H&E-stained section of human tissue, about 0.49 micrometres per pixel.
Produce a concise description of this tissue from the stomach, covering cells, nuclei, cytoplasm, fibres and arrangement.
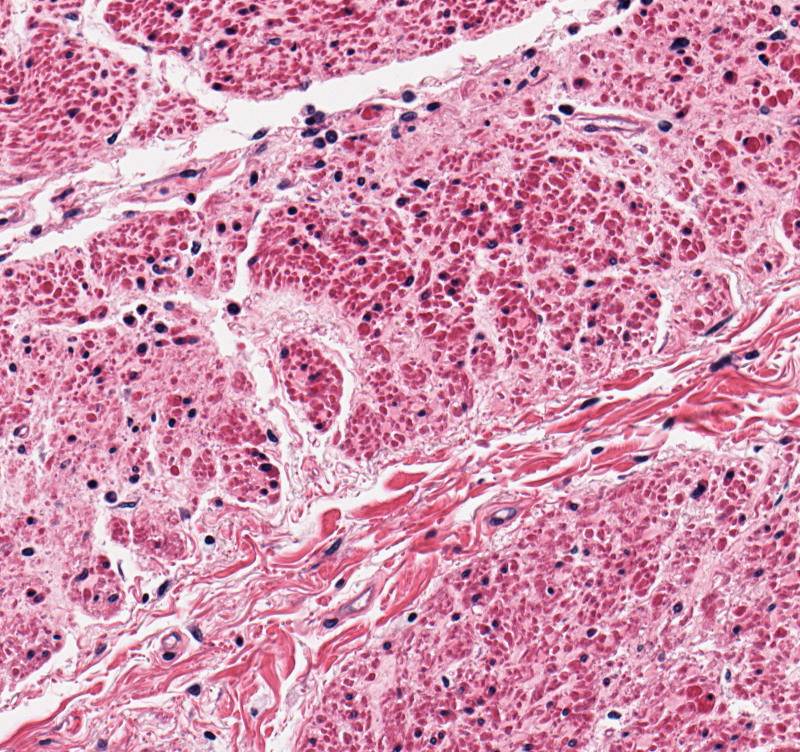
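Dense, wavy, bright pink collagen fibres form a band running diagonally from lower left toward the right edge. Within the bundles, cells appear as small round eosinophilic profiles, most without a nucleus in the plane of section. Small, round, darkly stained nuclei are scattered among them. Nuclei in the collagen band are elongated, spindle-shaped, aligned with the fibres.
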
